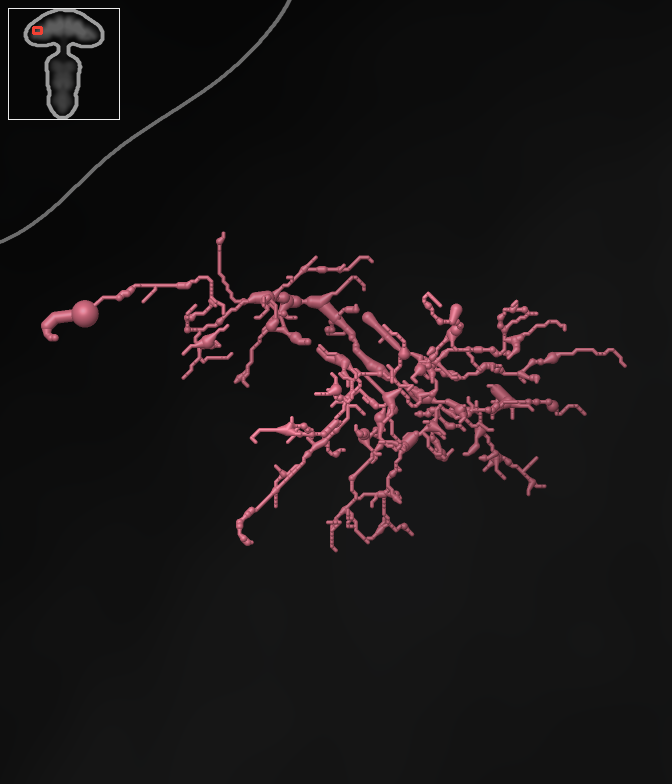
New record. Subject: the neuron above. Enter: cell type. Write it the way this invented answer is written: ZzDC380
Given: Lawf1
